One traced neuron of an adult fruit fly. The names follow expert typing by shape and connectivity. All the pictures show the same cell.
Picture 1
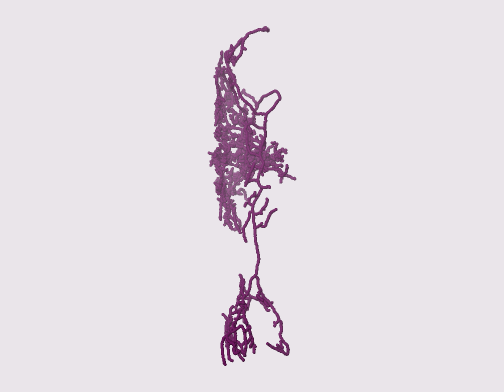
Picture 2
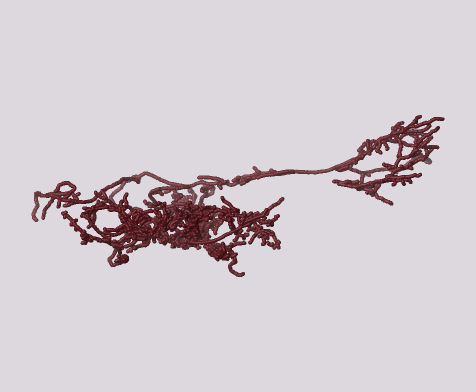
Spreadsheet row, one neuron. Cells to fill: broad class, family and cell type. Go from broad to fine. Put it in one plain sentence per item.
A nerve-cord intrinsic neuron of hemilineage 04B, type IN04B002.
